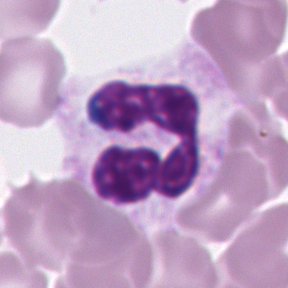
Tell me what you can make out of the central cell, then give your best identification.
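Look at the central cell: its outline is roughly round. Its chromatin is dark purple and coarsely clumped, and you won't find any nucleoli in the nucleus. In the cytoplasm sit fine, faint lilac granules. This is a segmented neutrophil.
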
